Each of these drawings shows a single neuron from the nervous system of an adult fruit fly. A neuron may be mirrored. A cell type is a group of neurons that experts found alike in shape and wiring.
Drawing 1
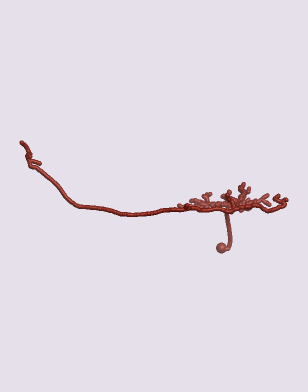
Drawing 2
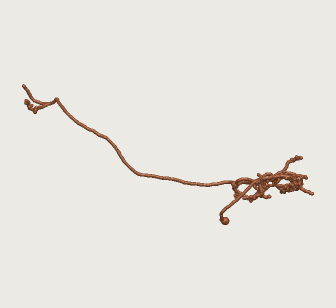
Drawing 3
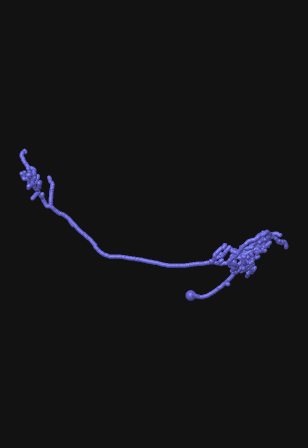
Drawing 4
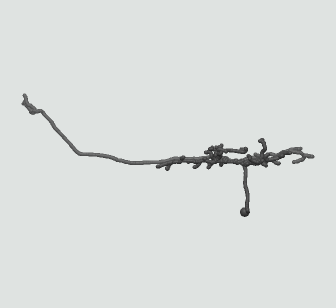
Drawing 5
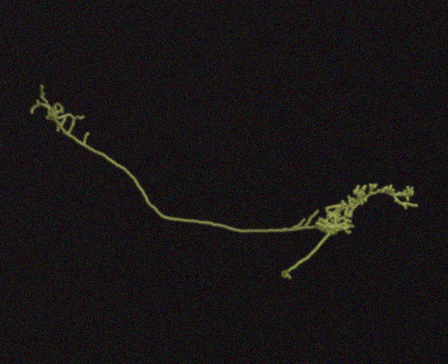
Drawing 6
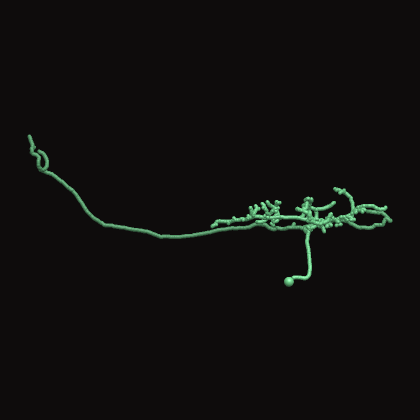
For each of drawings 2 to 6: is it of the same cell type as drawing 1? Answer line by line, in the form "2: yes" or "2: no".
2: no
3: no
4: yes
5: no
6: yes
